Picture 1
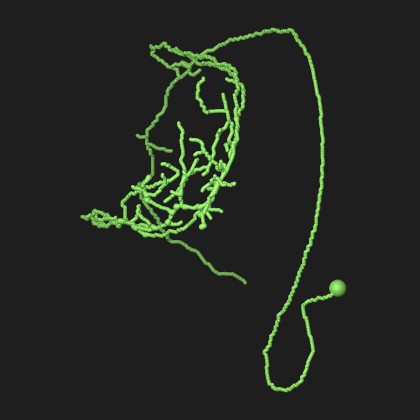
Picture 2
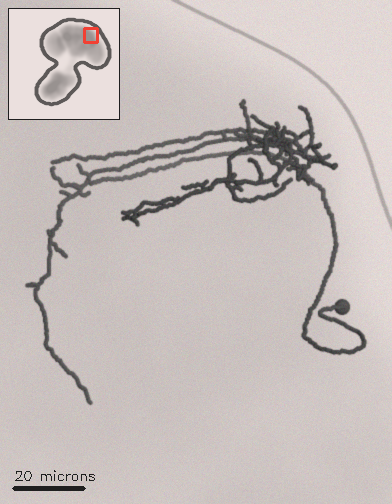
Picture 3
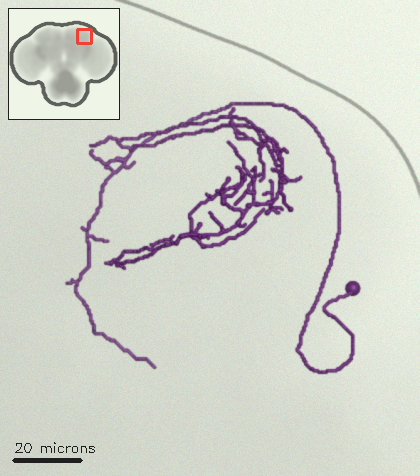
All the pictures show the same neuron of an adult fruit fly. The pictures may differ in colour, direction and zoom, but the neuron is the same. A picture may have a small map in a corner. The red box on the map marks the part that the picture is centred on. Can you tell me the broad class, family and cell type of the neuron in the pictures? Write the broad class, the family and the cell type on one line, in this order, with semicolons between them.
central-brain intrinsic neuron; hemilineage SLPav2; SLP081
